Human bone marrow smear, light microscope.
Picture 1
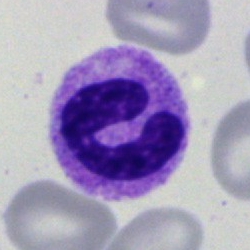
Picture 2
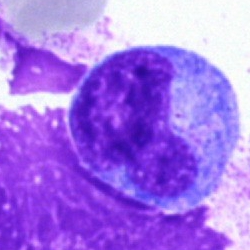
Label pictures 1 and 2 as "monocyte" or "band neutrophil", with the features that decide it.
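That's the monocyte in picture 2, and the band neutrophil in picture 1. Both outlines are smooth and round, and neither nucleus shows a nucleolus.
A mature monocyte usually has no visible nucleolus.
The nucleus in picture 1 is one curved band bent into a C, with dark purple, coarsely clumped chromatin.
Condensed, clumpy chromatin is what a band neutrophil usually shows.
In picture 2 the chromatin is dark purple too, but clumped in patches. The monocyte's cytoplasm is pale greyish blue, and most of it sits on the right, filling the notch in the nucleus.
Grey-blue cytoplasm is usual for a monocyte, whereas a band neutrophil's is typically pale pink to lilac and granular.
No vacuoles show in picture 1, where red cells lie around the cell without overlapping it. Dense purple smeared material borders the cell in picture 2 on its left and lower sides.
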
